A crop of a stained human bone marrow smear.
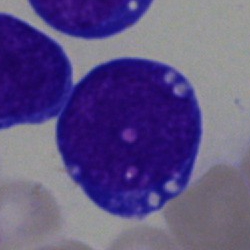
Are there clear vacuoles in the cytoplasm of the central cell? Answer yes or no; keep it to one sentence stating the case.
Yes, the cell has a cytoplasm containing one or more clear vacuoles.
